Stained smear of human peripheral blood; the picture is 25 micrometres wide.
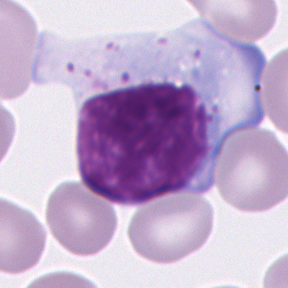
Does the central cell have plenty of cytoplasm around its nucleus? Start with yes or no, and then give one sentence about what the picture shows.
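Yes. The cytoplasm is abundant and pale blue.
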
